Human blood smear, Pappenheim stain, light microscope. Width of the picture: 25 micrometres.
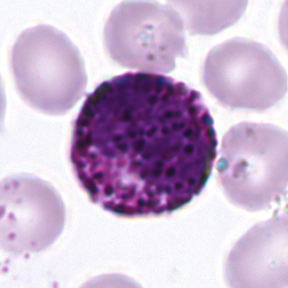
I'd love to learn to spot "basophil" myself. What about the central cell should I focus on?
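The first thing I notice is that the cell is packed with many dark purple-black granules, spread over the whole cell right up to its edge. They cover the nucleus too, so that I cannot make out its shape.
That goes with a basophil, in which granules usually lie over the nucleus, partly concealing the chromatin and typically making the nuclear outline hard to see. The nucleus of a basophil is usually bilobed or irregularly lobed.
With the shape hidden here, that lobing is something I cannot check in this cell. I also see a paler, less granular patch in the lower half of the cell.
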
